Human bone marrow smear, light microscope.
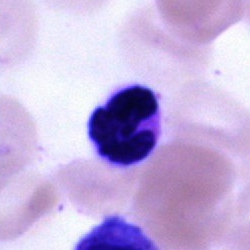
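Segmented neutrophil, the central cell in a stained human bone marrow smear. Its chromatin is dense and stains very dark purple, and no nucleoli can be seen in the nucleus. The nucleus fills most of the cell, leaving only scanty cytoplasm, which appears pinkish-violet on the right side.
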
